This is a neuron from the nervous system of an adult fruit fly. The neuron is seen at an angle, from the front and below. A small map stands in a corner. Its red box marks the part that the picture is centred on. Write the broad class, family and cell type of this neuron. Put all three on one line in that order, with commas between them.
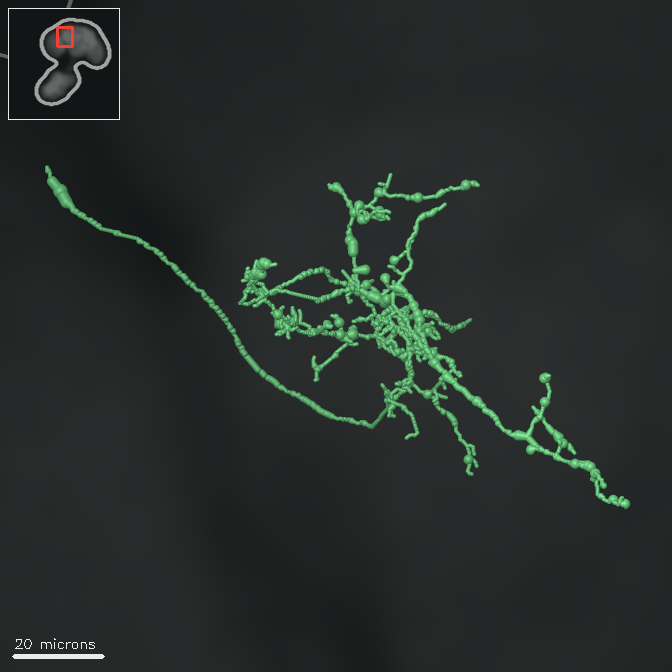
central-brain intrinsic neuron, hemilineage VLPp&l1_anterior, AVLP469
